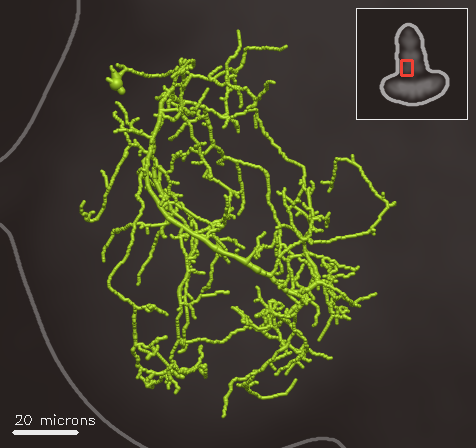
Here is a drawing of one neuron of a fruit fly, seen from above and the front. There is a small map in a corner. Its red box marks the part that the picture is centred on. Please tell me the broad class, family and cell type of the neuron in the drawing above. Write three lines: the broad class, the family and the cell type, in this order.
nerve-cord intrinsic neuron
hemilineage 03A
IN03A017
